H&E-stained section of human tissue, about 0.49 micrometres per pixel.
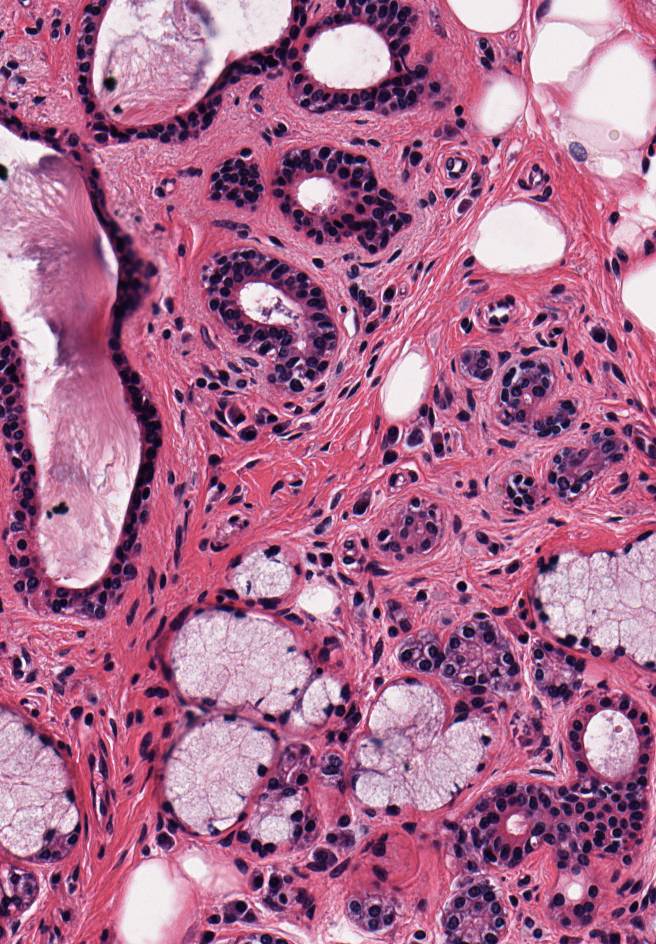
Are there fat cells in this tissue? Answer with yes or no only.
Yes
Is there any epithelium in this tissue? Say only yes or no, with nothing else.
Yes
